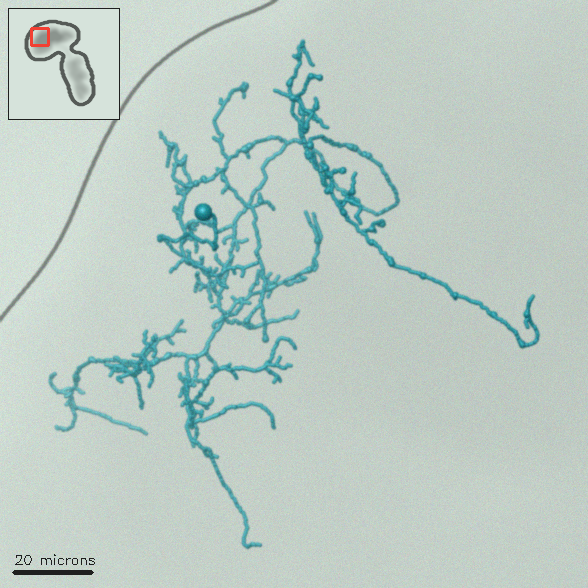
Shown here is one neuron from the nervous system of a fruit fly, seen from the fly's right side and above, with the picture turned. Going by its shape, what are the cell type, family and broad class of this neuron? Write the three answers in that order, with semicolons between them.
SMP132; hemilineage SMPad3; central-brain intrinsic neuron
